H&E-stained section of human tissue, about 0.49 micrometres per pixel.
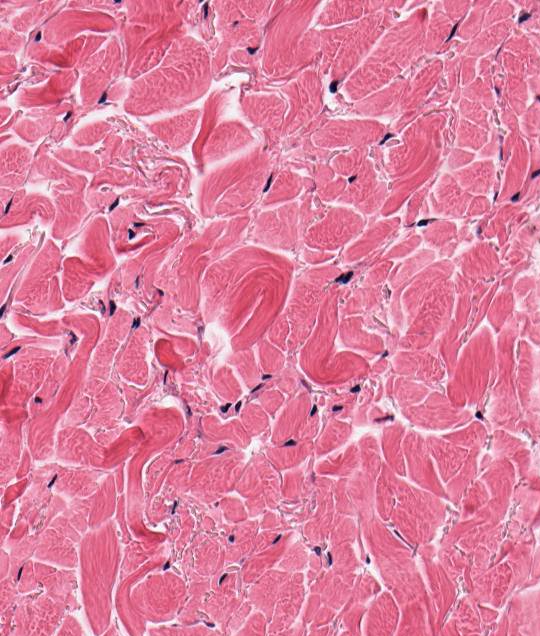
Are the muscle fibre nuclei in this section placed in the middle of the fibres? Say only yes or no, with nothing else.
No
